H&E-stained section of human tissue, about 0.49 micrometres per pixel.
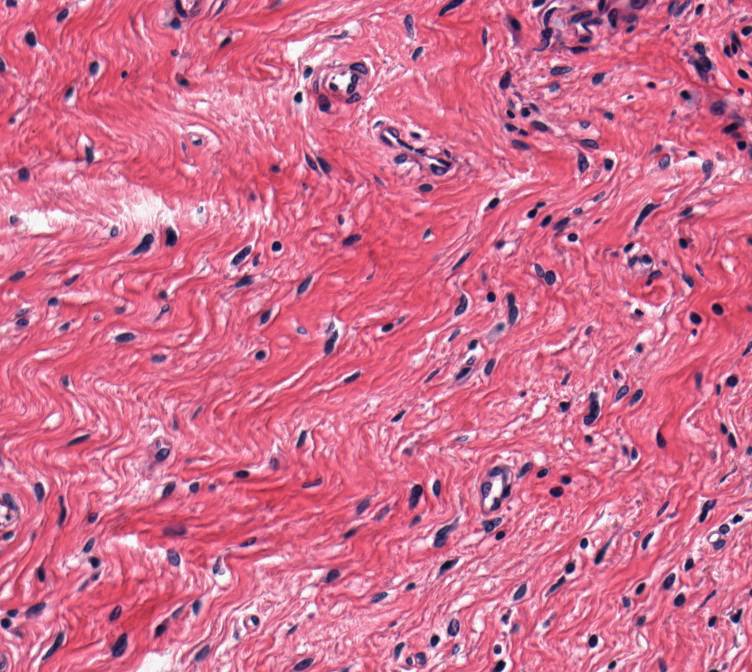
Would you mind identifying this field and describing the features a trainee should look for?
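The field shows dense connective tissue. It is fibrous throughout, without epithelium, and its pink collagen bundles are wavy rather than straight. Fibroblasts lie singly between the bundles, with dark spindle-shaped to oval nuclei.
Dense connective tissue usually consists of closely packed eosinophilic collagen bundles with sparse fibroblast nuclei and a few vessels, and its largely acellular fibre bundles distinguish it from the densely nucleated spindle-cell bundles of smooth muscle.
A few small thin-walled vessels with narrow lumina lie among the bundles in the upper middle and lower middle.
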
